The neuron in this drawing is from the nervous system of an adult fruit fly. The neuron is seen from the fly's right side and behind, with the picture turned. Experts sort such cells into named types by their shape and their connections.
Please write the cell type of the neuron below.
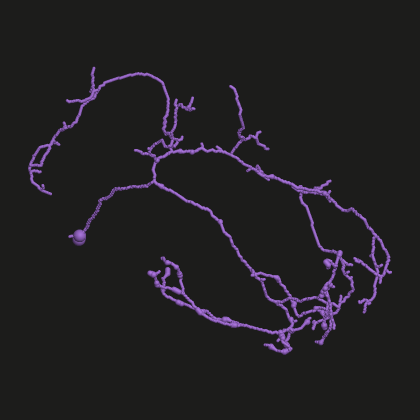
CRE065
